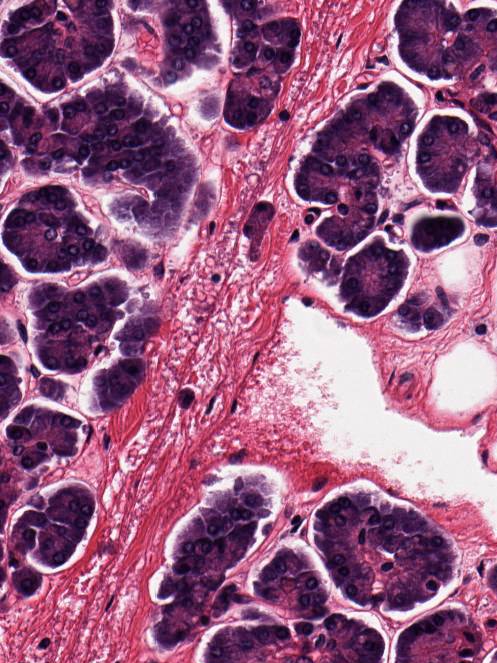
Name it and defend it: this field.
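You're looking at exocrine pancreas. The acini are rounded and lobulated, their cells around small, inconspicuous central lumina. The acinar cells have abundant purple, finely granular to foamy cytoplasm.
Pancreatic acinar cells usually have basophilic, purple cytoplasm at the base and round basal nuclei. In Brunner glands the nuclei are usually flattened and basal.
Notice the nuclei: small, round and darkly stained, which sets the two apart. Wavy eosinophilic collagen with scattered spindle-shaped nuclei forms the connective tissue band.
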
